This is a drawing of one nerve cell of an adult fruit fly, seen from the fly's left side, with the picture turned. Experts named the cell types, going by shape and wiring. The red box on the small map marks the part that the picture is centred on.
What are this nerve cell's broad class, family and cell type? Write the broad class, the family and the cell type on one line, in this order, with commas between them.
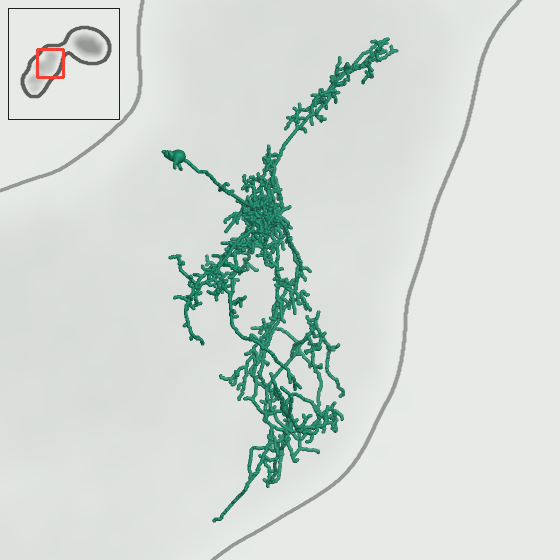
nerve-cord intrinsic neuron, hemilineage 12A, TN1a_e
